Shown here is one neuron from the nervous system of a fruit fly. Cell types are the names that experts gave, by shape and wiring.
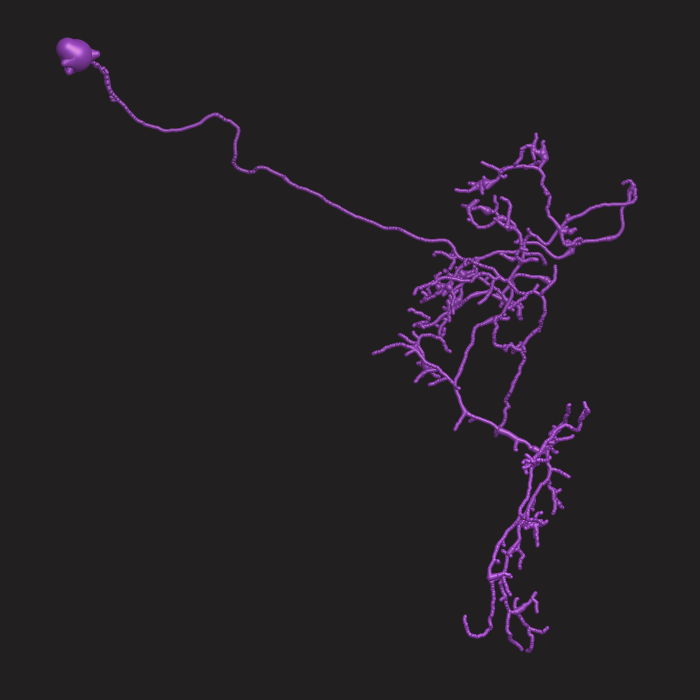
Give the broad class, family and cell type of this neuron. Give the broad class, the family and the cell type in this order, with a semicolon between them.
optic-lobe intrinsic neuron; Mi; Mi16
